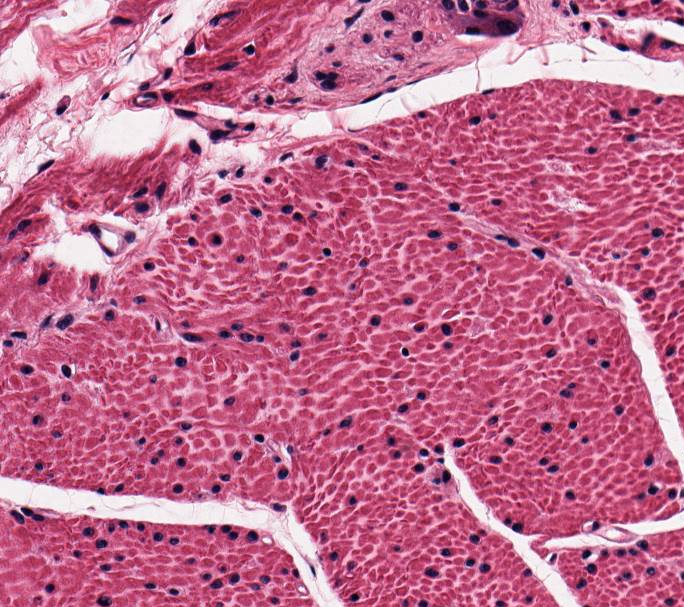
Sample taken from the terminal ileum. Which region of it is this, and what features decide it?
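Smooth muscle is the part in view, most of it in large bundles cut in cross-section. These cells form small, closely packed pink polygonal profiles with round, dark, central nuclei. Along the top edge the cells instead run lengthwise, with elongated nuclei.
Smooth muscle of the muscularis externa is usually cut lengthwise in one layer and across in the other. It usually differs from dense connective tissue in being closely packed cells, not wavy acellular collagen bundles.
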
